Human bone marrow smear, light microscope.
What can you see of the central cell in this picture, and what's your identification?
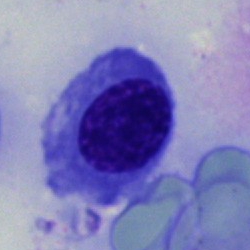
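Along the left side, the irregular outline turns ragged. Abundant cytoplasm stains blue and forms its widest band to the left of the nucleus. No distinct granules are visible in it. The cell is an erythroblast.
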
